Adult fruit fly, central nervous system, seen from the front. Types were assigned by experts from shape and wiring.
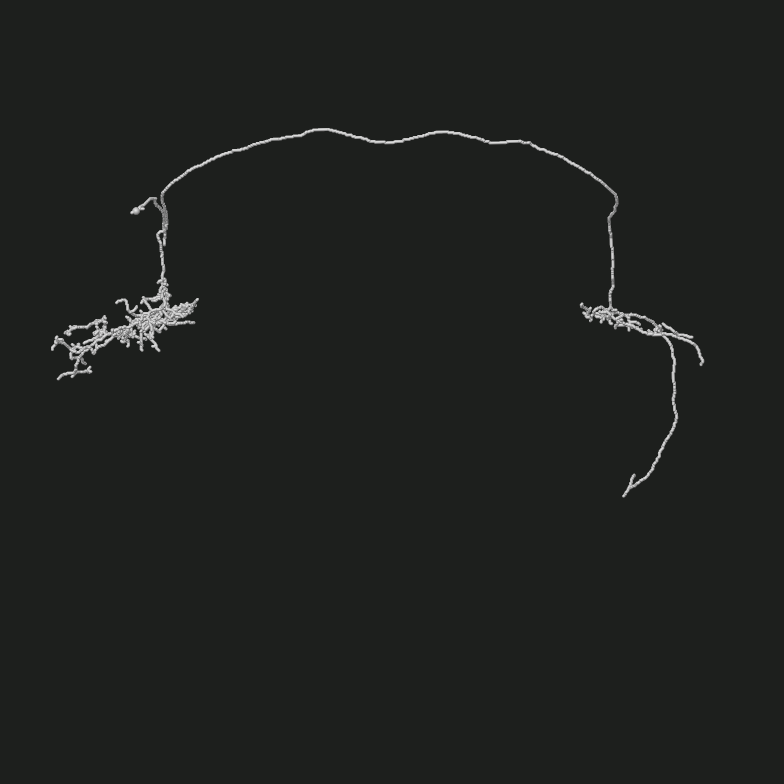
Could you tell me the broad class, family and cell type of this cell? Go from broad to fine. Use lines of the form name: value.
broad class: central-brain intrinsic neuron
family: hemilineage VLPd&p1_dorsal
cell type: PVLP008_a1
